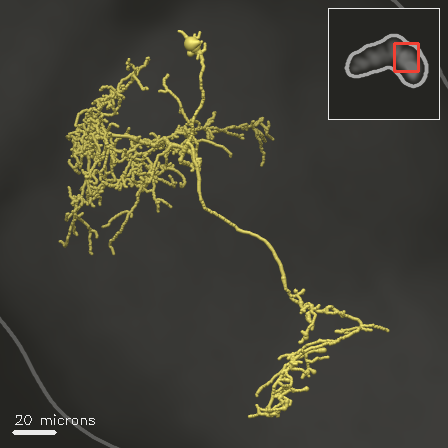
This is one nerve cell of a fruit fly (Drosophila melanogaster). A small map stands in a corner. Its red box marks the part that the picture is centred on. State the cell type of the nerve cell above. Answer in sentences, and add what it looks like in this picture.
The cell type is CB0121. This is a central-brain intrinsic neuron. From top to bottom in the picture it spans about 190 microns. The picture shows dozens of branch ends.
